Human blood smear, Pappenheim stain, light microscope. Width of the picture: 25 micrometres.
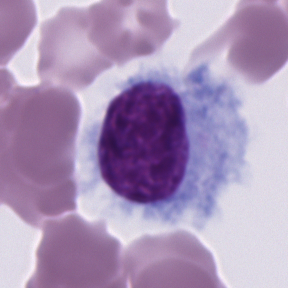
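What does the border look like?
Ragged, I see, with fine hair-like projections around its edge.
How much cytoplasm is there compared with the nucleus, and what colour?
Abundant, and pale blue.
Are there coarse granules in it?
None that I can see.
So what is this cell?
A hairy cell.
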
